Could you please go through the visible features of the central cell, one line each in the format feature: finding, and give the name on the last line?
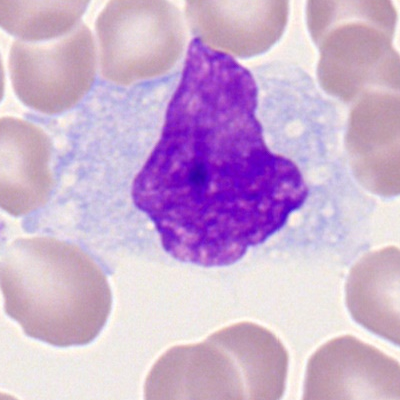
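Nucleus: one irregular mass, not split into separate lobes.
Chromatin: fine, mottled, lacy in texture.
Cytoplasm: abundant, spreading out on both left and right of the nucleus.
Vacuoles: many small clear ones, scattered through the cytoplasm.
Name: monocyte.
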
